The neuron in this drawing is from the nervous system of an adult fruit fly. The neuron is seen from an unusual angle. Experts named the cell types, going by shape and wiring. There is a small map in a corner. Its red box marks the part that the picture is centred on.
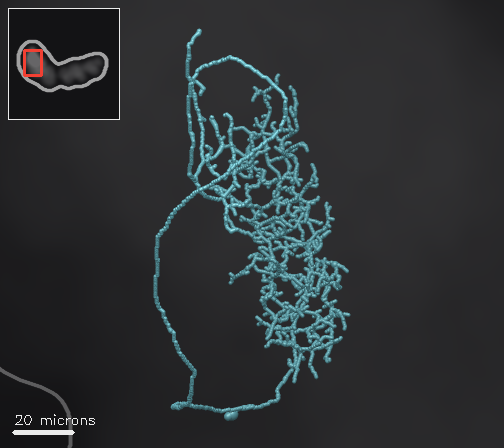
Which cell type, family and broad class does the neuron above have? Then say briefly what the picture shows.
Its cell type is MeLo2. The family is MeLo. This is an optic-lobe intrinsic neuron. The cell body is at the bottom of the picture. From top to bottom in the picture it spans about 130 microns. Dozens of branch ends can be seen.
